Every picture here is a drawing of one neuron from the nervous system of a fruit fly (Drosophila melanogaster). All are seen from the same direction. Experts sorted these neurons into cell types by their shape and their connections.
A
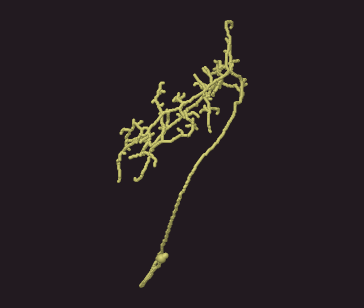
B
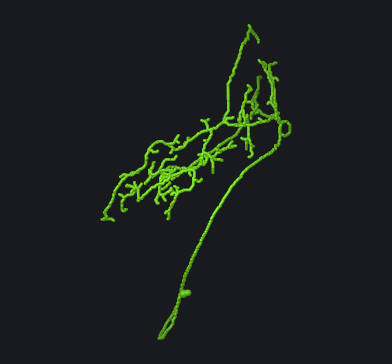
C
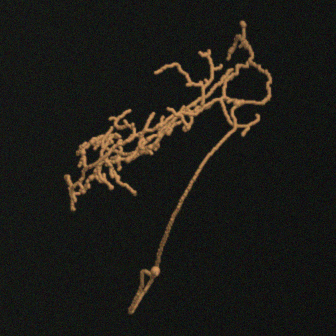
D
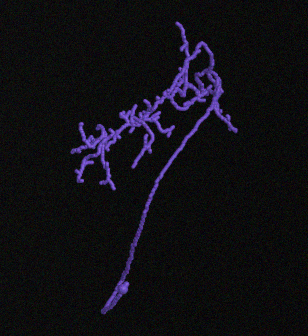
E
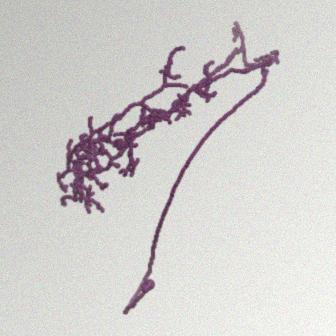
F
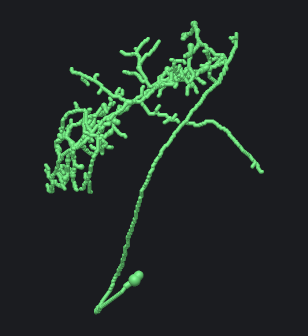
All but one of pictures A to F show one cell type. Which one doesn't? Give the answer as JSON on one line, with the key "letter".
{"letter": "D"}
